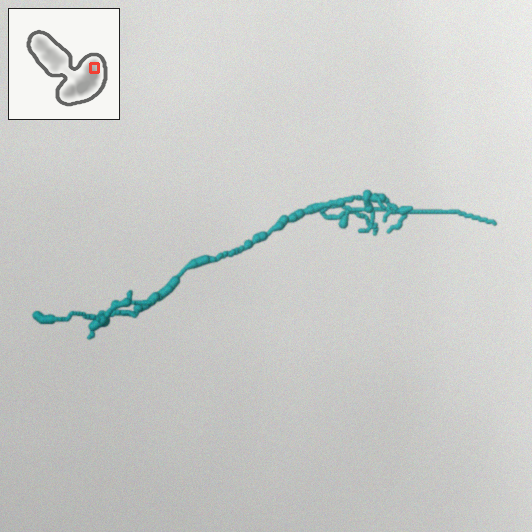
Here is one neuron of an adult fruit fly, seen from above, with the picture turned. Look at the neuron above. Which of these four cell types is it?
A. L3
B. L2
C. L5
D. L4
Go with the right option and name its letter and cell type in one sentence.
Option D, the cell type L4, describes the neuron.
